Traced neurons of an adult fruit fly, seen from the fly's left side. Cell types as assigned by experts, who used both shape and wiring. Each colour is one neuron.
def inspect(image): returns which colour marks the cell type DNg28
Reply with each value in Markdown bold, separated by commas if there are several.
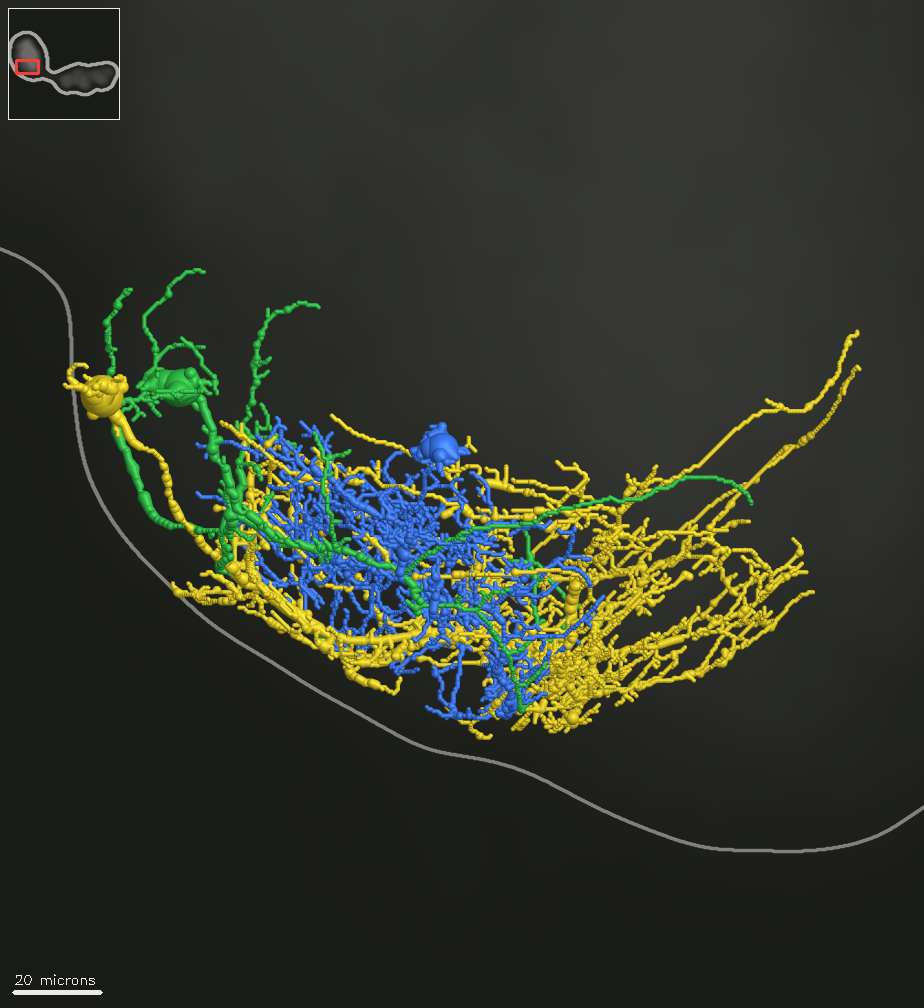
**green**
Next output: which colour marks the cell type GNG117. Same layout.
**yellow**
